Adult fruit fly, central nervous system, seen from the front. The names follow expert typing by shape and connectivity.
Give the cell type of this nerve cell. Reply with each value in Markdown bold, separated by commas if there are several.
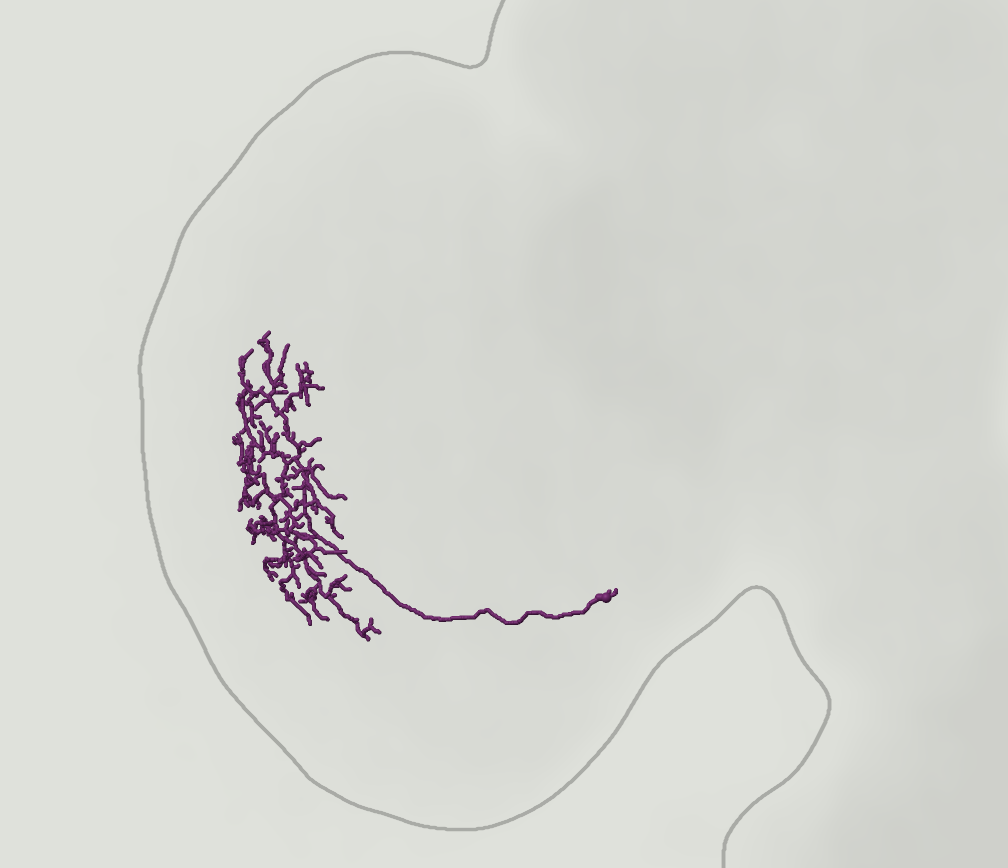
**Cm11b**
